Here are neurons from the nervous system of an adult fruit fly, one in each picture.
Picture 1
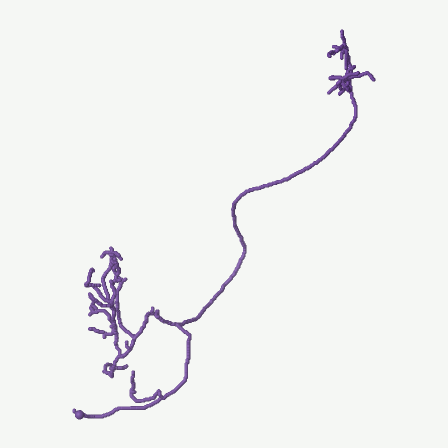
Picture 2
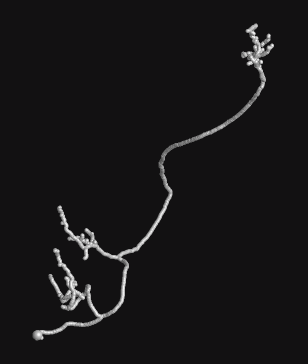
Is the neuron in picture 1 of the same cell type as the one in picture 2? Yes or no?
yes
